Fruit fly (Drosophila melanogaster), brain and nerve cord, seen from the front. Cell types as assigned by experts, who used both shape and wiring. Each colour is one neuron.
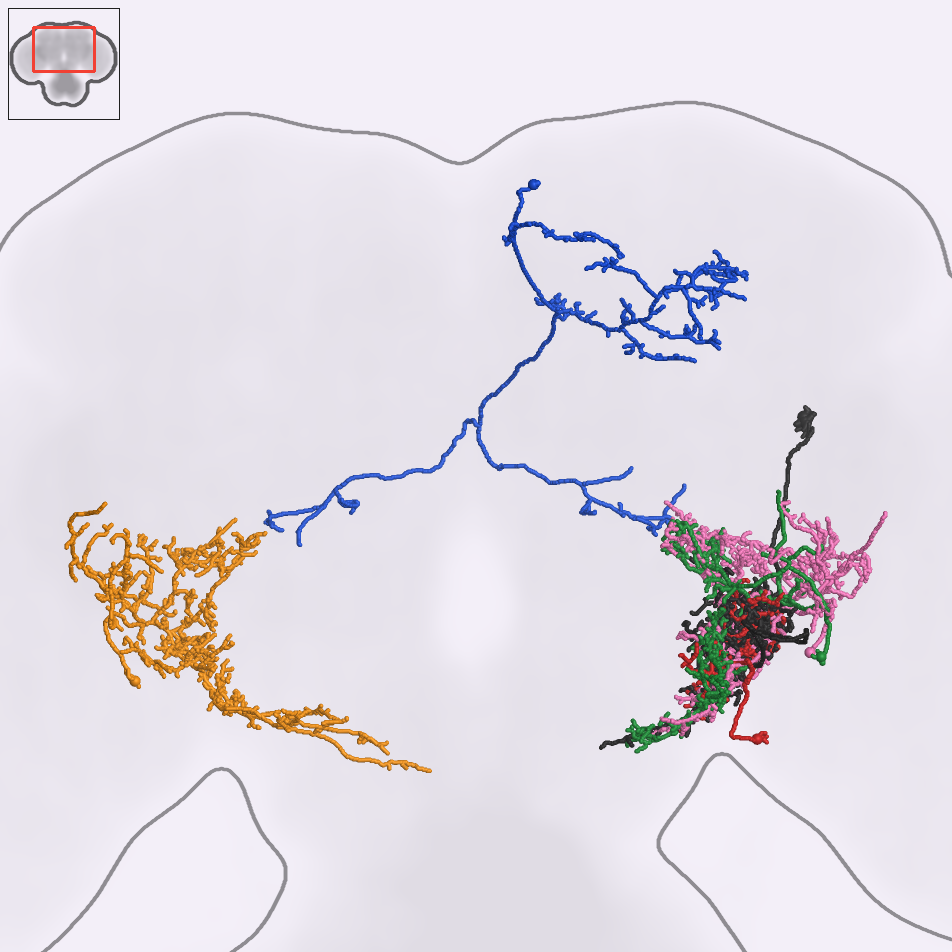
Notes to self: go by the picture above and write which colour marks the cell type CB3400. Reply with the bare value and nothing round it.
pink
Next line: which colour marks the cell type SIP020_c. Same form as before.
blue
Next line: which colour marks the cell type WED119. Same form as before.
black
